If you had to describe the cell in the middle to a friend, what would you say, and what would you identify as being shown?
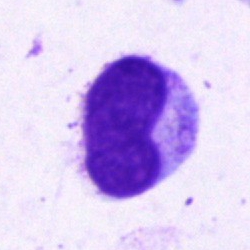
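A bean-shaped nucleus, notched on its right side, fills most of this cell and lies toward the left. Within the notch sits a paler, clear zone of cytoplasm. Near the right edge, the cytoplasm holds a few fine purple granules. This cell is a metamyelocyte.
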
